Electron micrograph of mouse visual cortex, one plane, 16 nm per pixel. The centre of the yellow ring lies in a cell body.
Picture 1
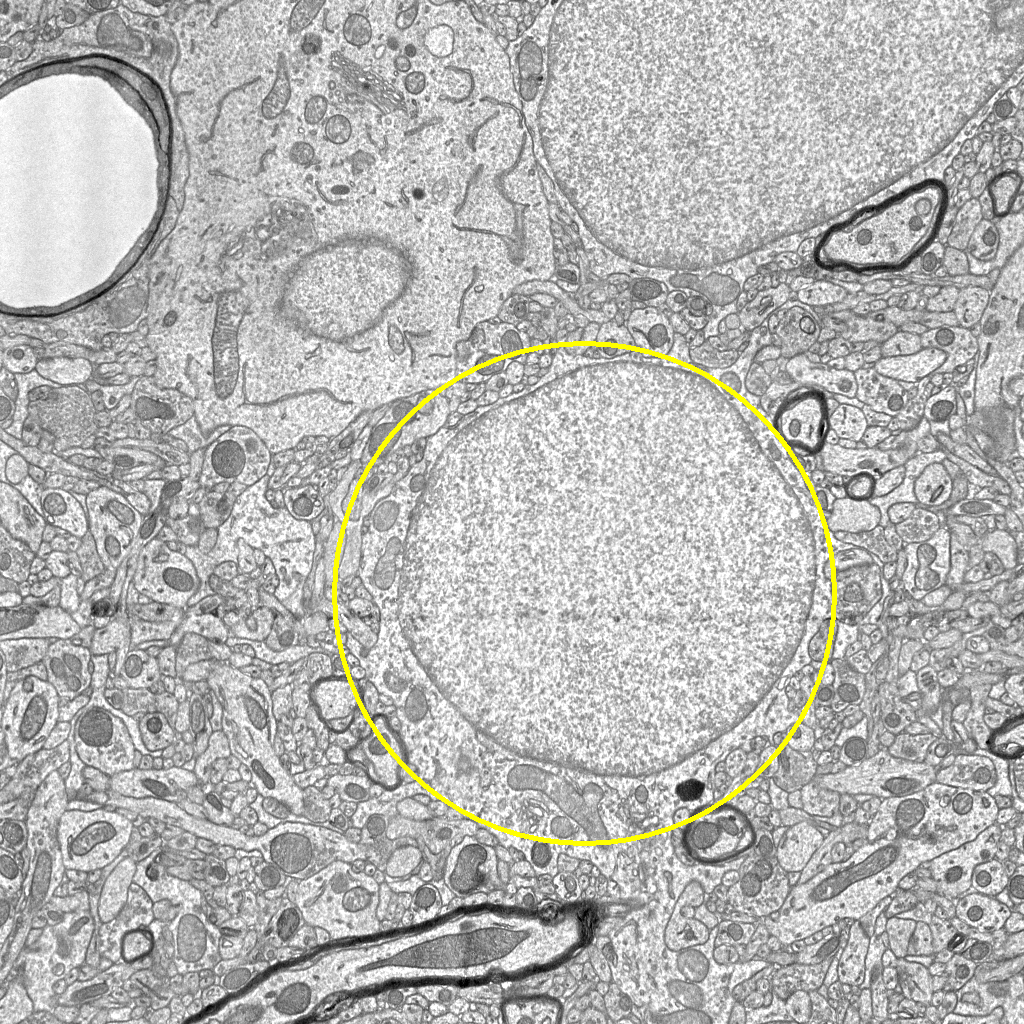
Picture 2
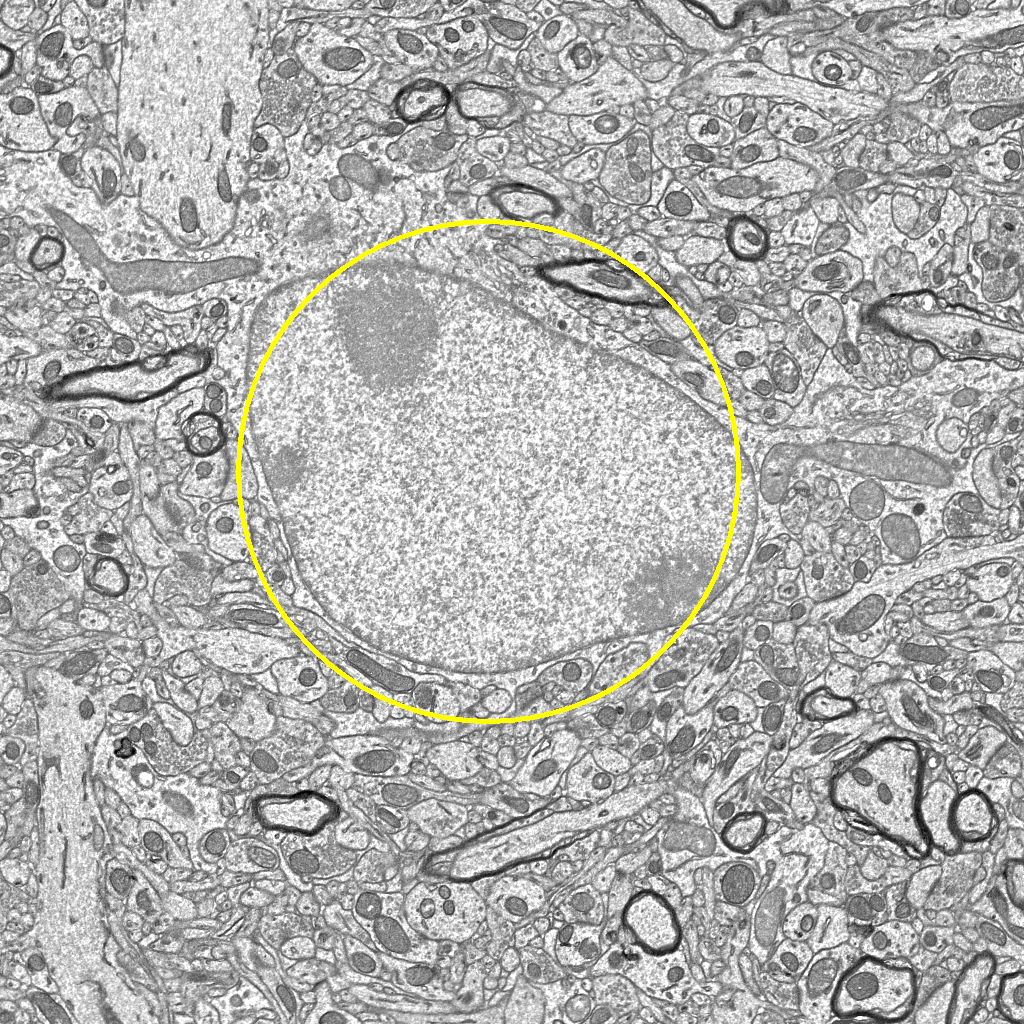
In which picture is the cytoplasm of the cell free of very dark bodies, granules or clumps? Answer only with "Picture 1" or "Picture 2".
Picture 2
